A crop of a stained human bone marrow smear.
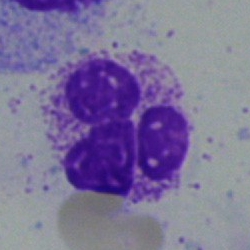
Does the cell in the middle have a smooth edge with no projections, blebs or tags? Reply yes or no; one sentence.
No, the cell's outline is ragged or frayed, or carries projections, blebs or tags.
